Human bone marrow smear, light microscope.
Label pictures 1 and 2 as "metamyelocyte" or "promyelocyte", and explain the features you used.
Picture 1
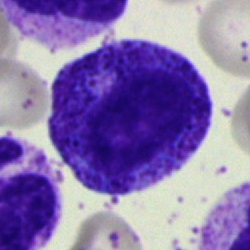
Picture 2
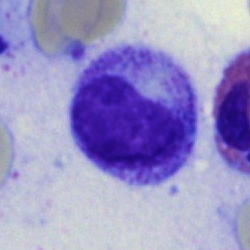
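Picture 1 holds the promyelocyte, and picture 2 the metamyelocyte. The nucleus is what I'd compare first: in the metamyelocyte it is indented on its upper right side, giving it a kidney shape, and it fills most of the cell while sitting toward the left.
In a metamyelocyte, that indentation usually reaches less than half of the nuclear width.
The chromatin differs too, finely textured in the promyelocyte but deep purple and moderately clumped in the metamyelocyte.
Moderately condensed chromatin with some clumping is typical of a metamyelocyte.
Then the cytoplasm: deep blue-violet in the promyelocyte, with dark purple granules scattered through its rim, yet bluish-lilac in the metamyelocyte, with a pale, clear zone inside the nuclear indentation.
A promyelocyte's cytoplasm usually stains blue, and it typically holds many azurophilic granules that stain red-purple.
Both outlines are smooth, rounded in the promyelocyte and round in the metamyelocyte, and the promyelocyte shows no surface projections. Around the promyelocyte lie pale, unstained-looking red cells and small purple dots.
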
